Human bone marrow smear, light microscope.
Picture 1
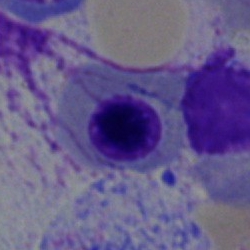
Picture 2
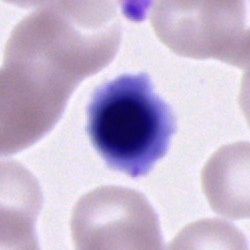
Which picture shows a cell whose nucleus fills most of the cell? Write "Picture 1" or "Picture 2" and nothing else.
Picture 2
